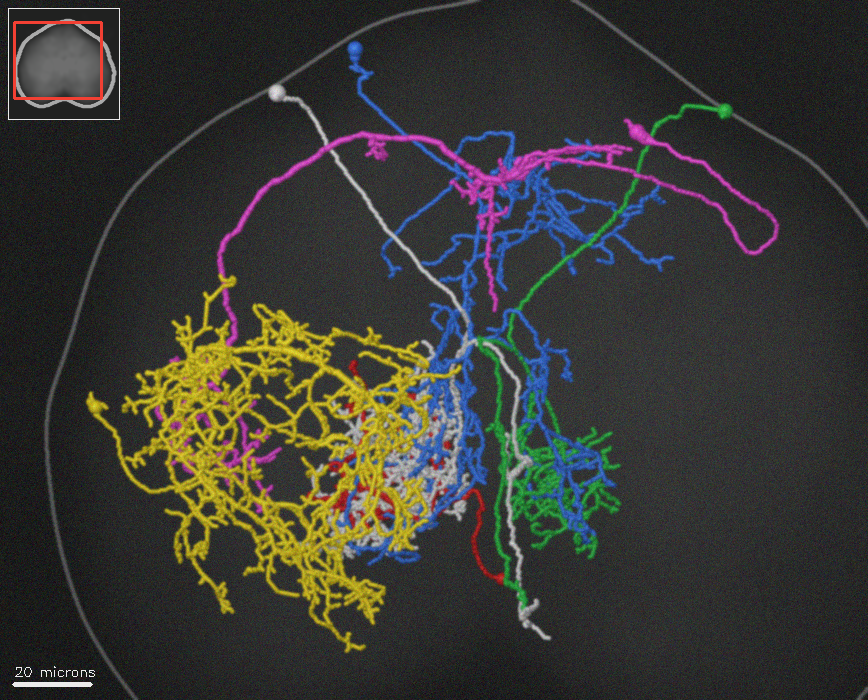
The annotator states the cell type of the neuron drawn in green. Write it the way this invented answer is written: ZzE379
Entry: IN23B090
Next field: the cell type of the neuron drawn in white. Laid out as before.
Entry: IN23B092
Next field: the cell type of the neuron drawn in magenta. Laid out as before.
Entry: IN19B054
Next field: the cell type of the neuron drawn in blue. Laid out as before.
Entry: IN23B042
